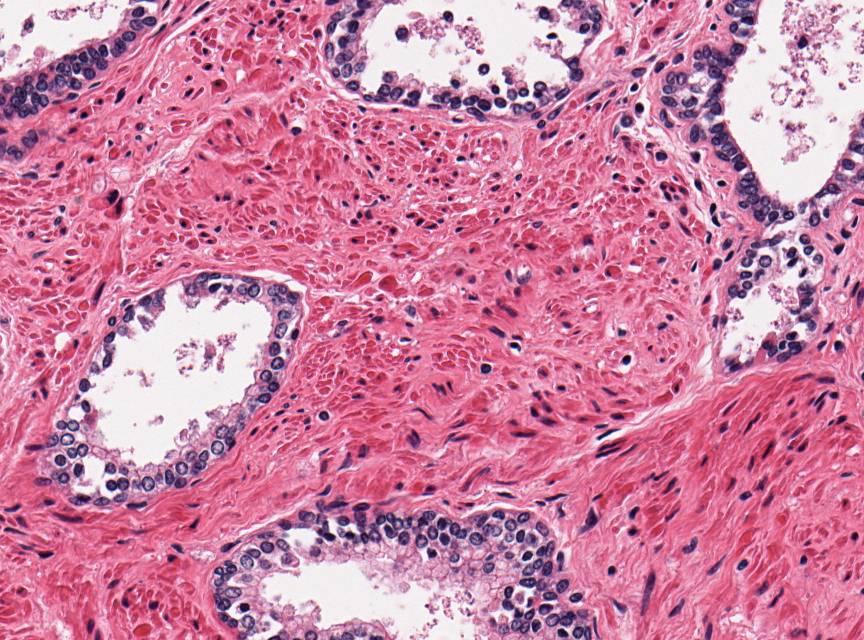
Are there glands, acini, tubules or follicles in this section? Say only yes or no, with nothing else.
Yes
